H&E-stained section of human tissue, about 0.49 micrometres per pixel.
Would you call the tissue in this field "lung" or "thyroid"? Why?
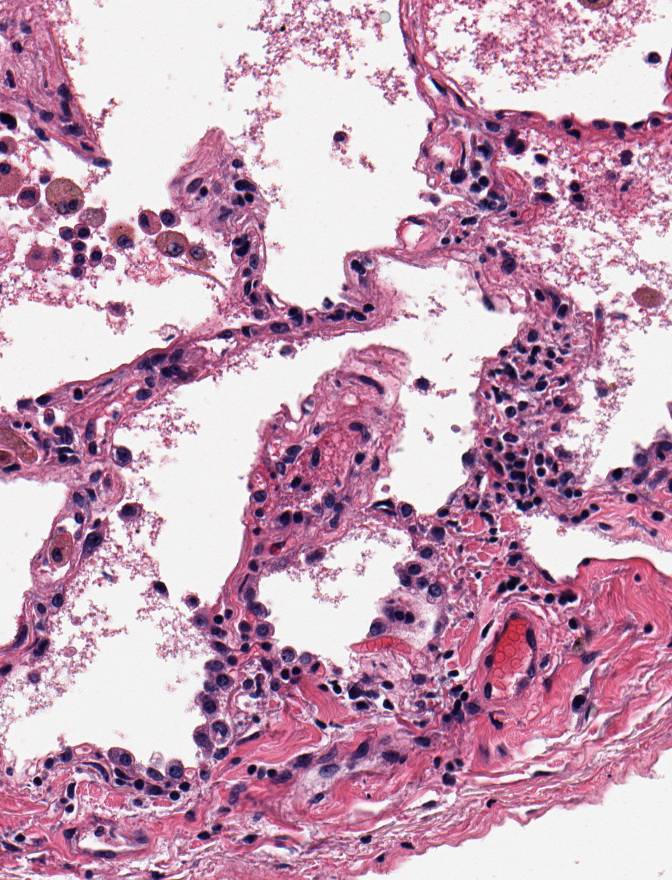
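Lung. Most of the field is large empty spaces between thin, branching walls.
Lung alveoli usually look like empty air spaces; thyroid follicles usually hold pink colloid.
Flattened cells with small dark nuclei line the walls.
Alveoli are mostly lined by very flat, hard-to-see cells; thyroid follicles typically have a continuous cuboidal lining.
Large rounded cells with brown granular cytoplasm lie free in the upper-left spaces. Right-centre walls are thickened by crowded small cells: round dark nuclei, scant cytoplasm.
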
